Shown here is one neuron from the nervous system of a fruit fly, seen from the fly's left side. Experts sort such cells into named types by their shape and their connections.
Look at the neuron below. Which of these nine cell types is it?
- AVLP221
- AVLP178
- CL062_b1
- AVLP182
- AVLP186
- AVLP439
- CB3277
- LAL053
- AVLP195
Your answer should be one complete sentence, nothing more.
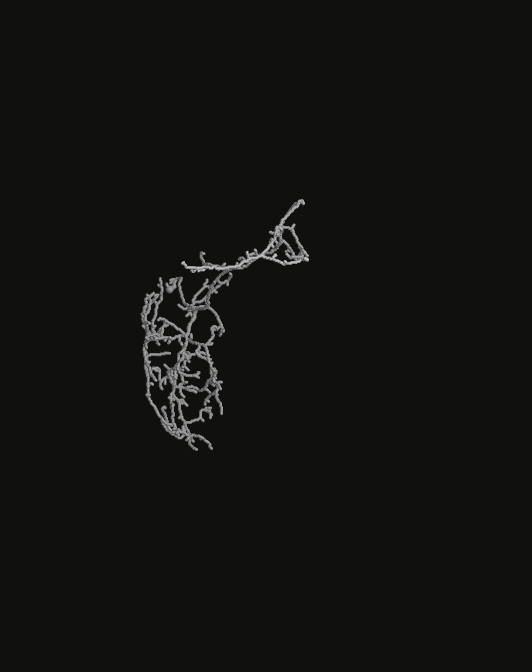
The cell type that fits this neuron is AVLP195.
